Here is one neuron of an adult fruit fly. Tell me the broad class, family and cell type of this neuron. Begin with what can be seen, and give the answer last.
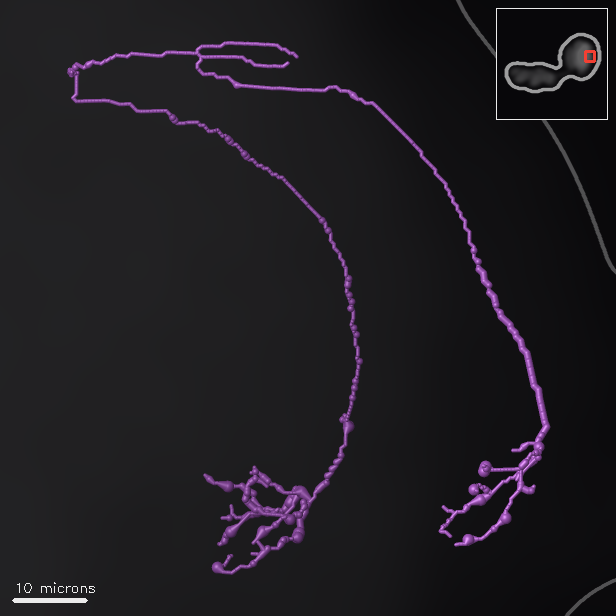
No cell body is drawn. From top to bottom in the picture it spans about 75 microns. Its broad class is sensory neuron entering the brain. The name of its family is class olfactory. Its cell type is ORN_VA3.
